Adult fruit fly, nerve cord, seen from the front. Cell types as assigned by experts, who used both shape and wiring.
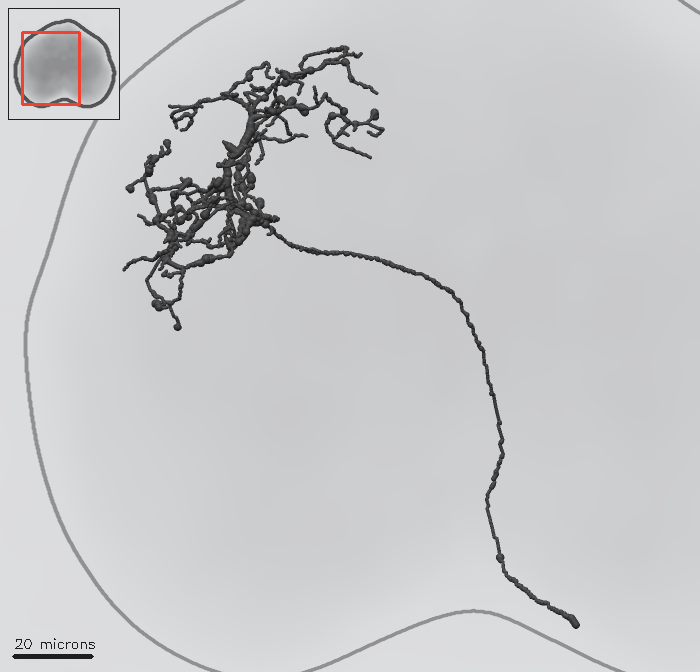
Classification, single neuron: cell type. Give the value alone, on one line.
SNpp37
